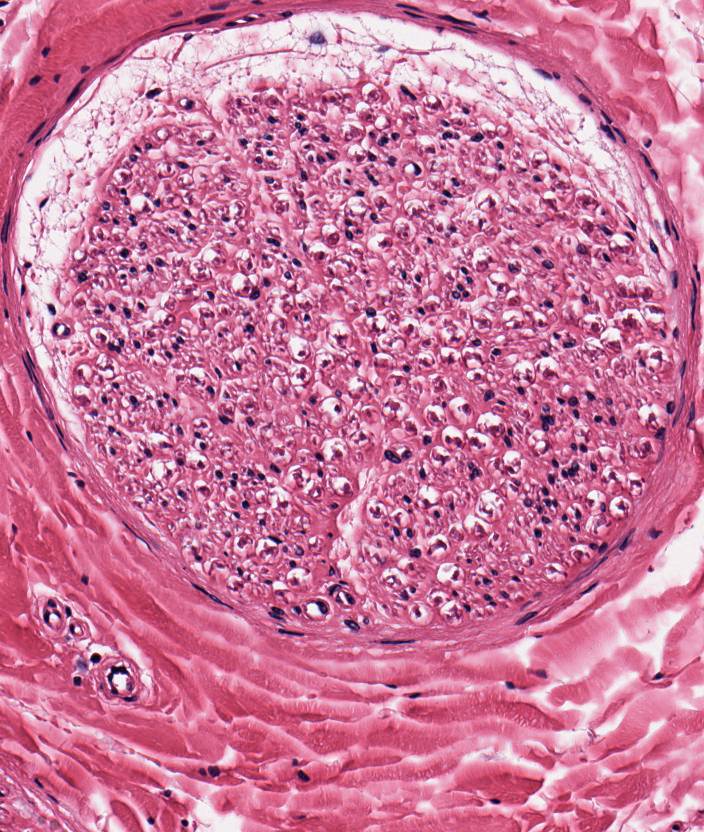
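Tibial nerve, H&E. Fascicle: nerve fibres cut in cross-section as many small round profiles, many with a central pink dot inside a clear ring. Small dark oval nuclei scattered among the fibres throughout. Lower left, outside the fascicle: two small round profiles with clear centres.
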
